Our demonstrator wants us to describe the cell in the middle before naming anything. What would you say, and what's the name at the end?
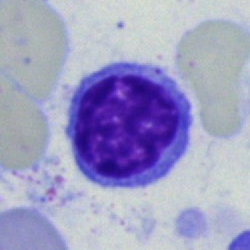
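A smooth, round outline encloses the cell. Its chromatin is dark purple and coarsely clumped, broken by paler gaps. A narrow rim of blue cytoplasm surrounds the whole nucleus and contains no granules. The name is lymphocyte.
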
